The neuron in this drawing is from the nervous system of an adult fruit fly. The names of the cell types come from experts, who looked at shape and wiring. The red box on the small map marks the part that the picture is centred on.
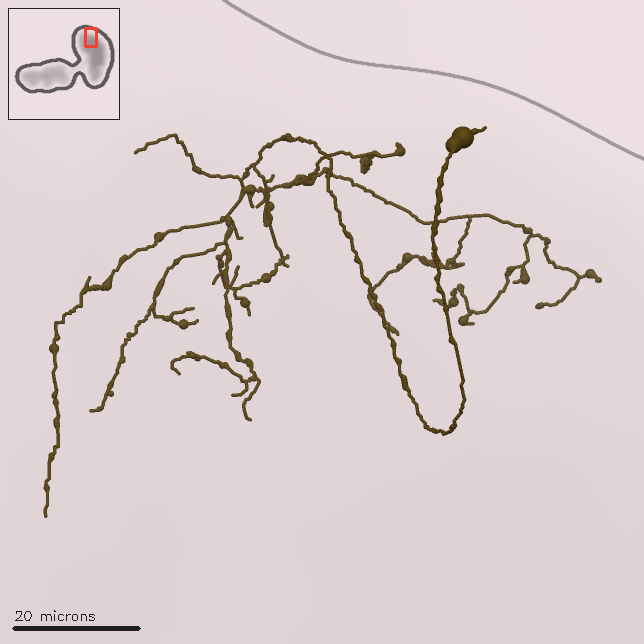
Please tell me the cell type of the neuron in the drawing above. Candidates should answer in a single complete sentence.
This neuron counts as a member of the cell type LHAV5a2_a1.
